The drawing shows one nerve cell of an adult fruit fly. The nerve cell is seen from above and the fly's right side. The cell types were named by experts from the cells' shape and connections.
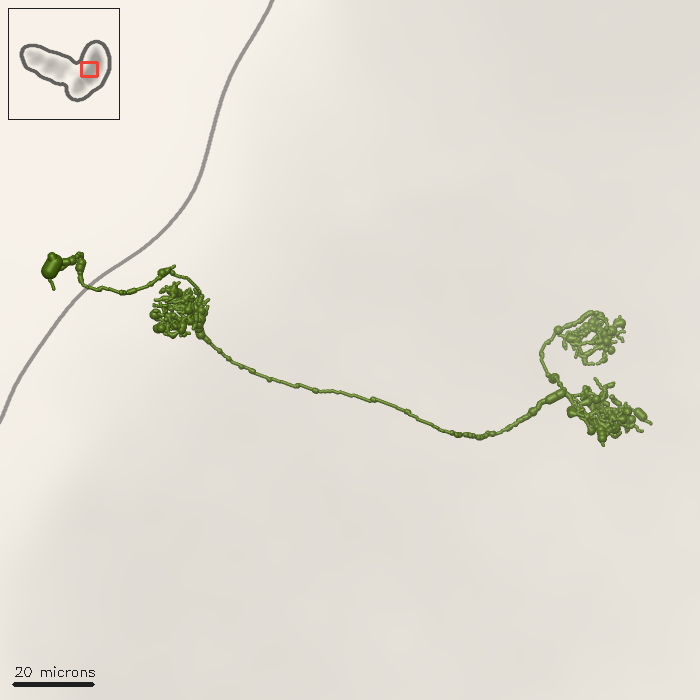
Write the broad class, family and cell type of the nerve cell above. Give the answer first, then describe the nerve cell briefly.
This is a central-brain intrinsic neuron. The name of its family is class CX. The cell type is PEN_b(PEN2). Its cell body lies on the left of the picture. From left to right in the picture it spans about 150 microns. The picture shows dozens of branch ends.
